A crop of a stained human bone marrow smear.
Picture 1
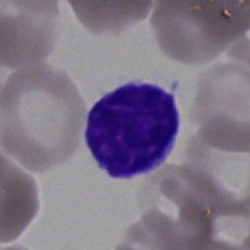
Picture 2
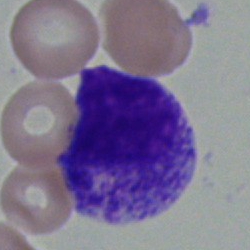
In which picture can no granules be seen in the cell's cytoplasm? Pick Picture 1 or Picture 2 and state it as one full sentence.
In Picture 1, the cell has a cytoplasm without visible granules.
